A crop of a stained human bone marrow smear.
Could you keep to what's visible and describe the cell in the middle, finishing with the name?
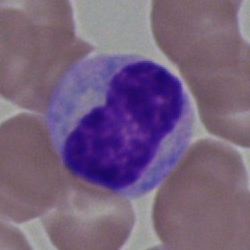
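Notice the single notch on the upper-left side of the nucleus, which gives it a kidney shape. The nucleus sits off-centre, toward the lower right of the cell, and shows no nucleoli. The cytoplasm has no vacuoles. What you are looking at is a metamyelocyte.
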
